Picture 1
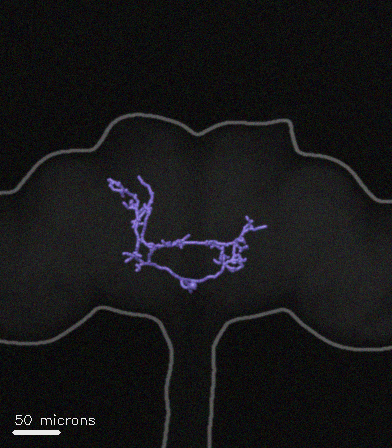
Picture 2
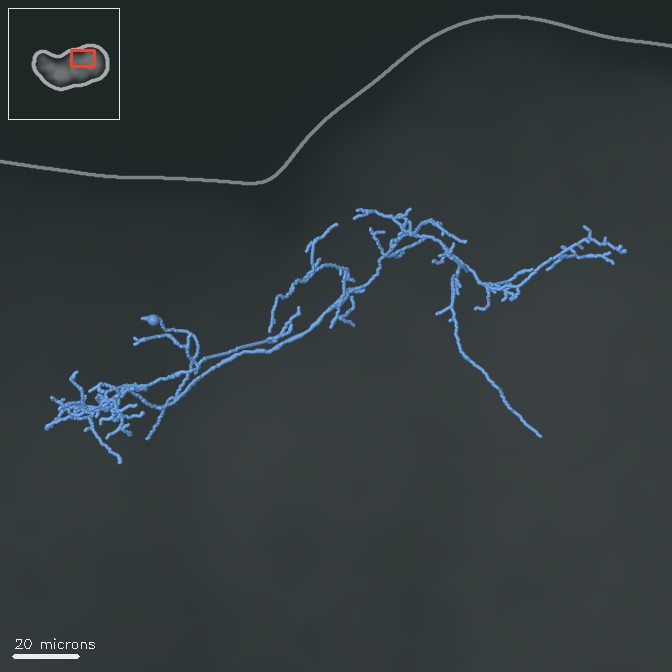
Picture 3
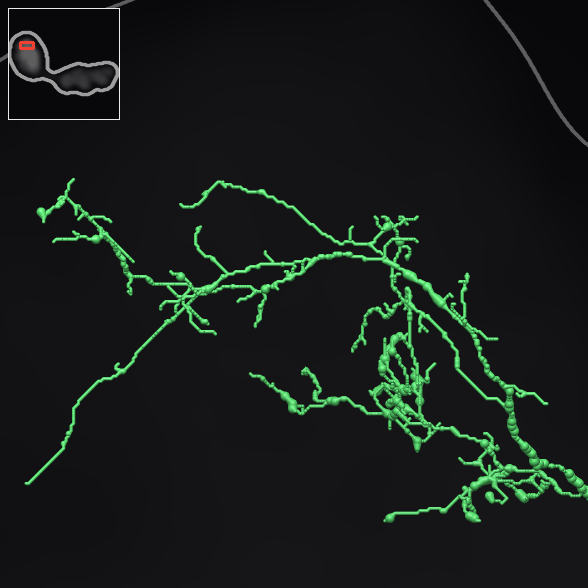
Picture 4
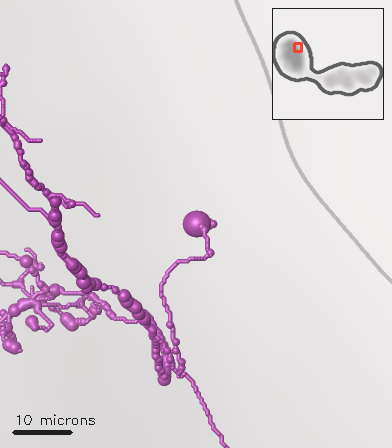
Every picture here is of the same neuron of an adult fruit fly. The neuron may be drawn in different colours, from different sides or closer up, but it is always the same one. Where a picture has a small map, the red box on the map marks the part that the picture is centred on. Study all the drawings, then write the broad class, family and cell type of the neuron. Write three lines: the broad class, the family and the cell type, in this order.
central-brain intrinsic neuron
hemilineage DM1_dorsal
CL228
